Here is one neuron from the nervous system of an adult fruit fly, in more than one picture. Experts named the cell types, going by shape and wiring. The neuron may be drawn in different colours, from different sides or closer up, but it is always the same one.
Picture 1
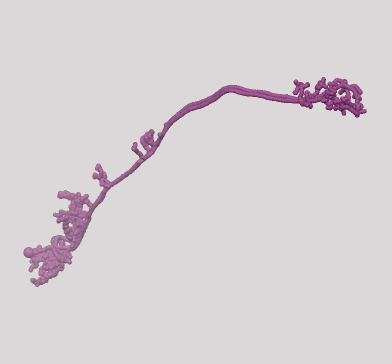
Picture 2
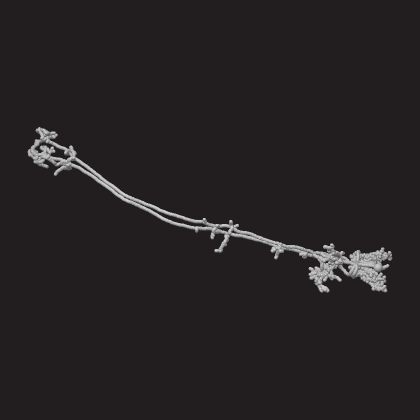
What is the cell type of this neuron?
AN00A006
